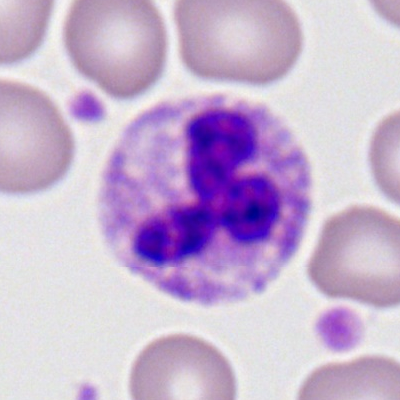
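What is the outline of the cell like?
Round and smooth.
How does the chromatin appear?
Dark purple and densely clumped.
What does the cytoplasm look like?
Abundant and pale pinkish-lilac, with fine lilac granules scattered throughout.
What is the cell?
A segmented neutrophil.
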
